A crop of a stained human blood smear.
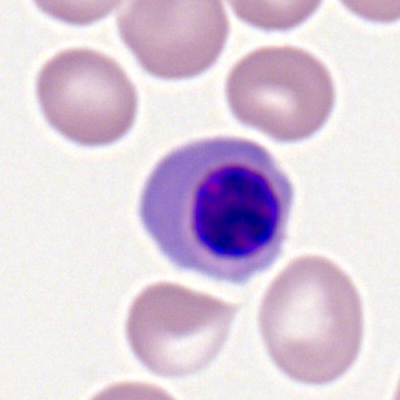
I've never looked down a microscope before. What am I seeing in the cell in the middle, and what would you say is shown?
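Look at the nucleus first: it's pushed off-centre toward the right side of the cell. Its chromatin is dense, dark purple and coarsely clumped, and there's no nucleolus to be seen. The cytoplasm doesn't show any visible granules either. This one's an erythroblast.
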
